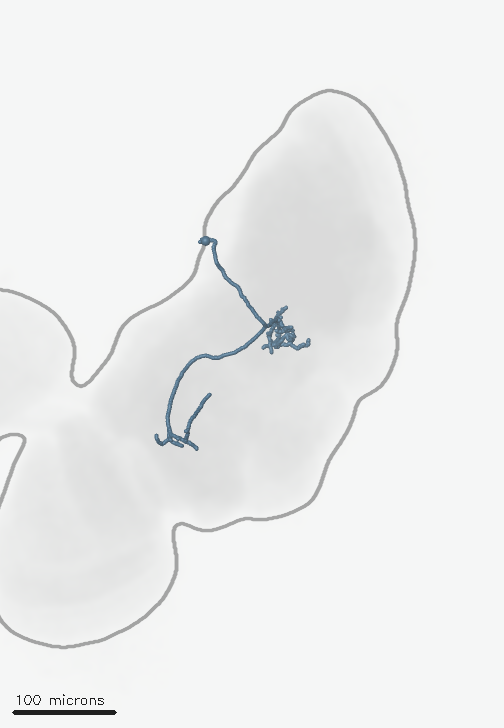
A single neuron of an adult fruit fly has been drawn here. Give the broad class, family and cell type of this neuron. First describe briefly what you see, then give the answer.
By the scale bar it is about 200 microns tall in this view. In this view it is taller than it is wide. It is a central-brain intrinsic neuron. The family is hemilineage DM6_central1. The cell type is CB2081_a.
